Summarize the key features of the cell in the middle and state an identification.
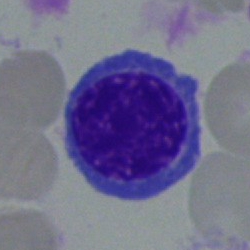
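The chromatin is dark purple and clumped, with scattered small pale spots between the clumps. The cytoplasmic rim is wider on the upper right than on the left. No granules or vacuoles are visible in the cytoplasm. The cell is an erythroblast.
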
